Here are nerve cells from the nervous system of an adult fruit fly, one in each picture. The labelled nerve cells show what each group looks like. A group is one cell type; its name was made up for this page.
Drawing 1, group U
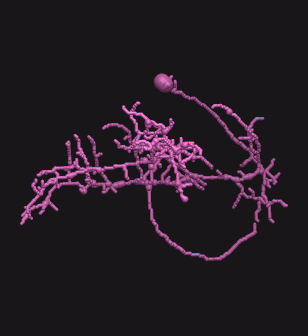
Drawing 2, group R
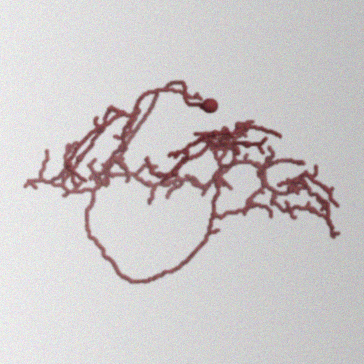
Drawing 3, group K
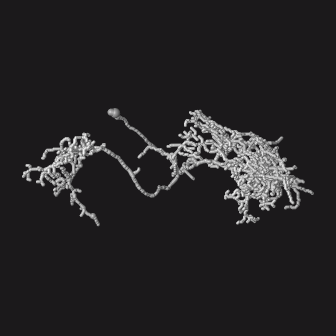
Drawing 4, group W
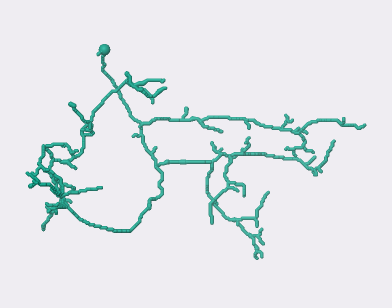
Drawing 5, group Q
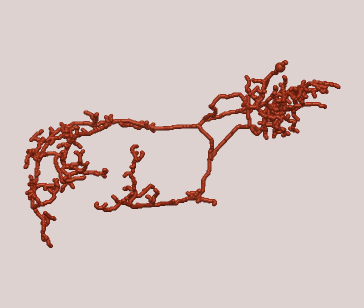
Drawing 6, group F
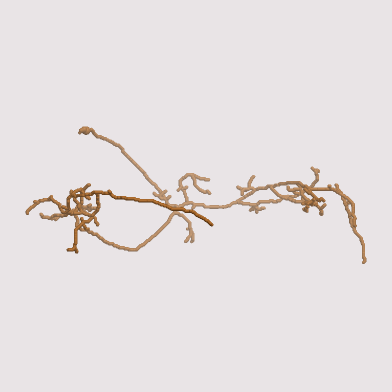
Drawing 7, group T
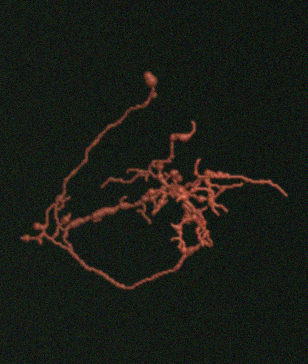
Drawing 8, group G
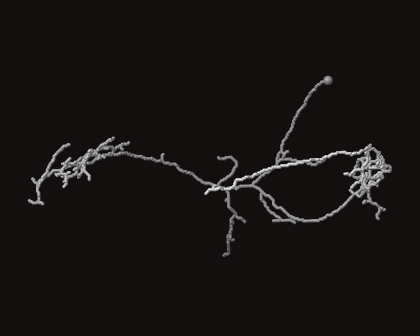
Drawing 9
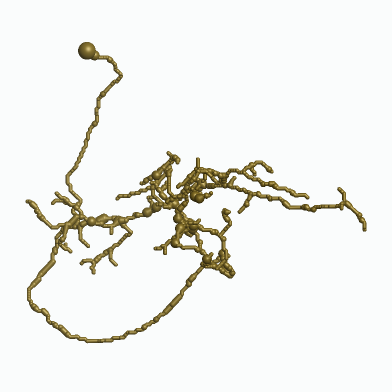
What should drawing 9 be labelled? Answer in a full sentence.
It belongs to group T.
